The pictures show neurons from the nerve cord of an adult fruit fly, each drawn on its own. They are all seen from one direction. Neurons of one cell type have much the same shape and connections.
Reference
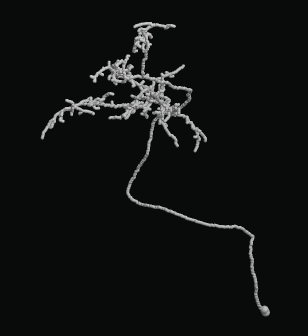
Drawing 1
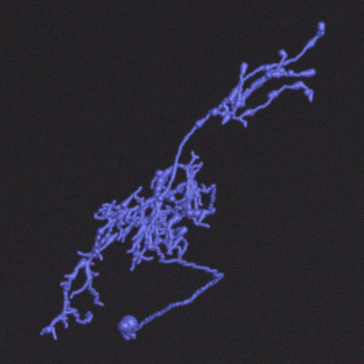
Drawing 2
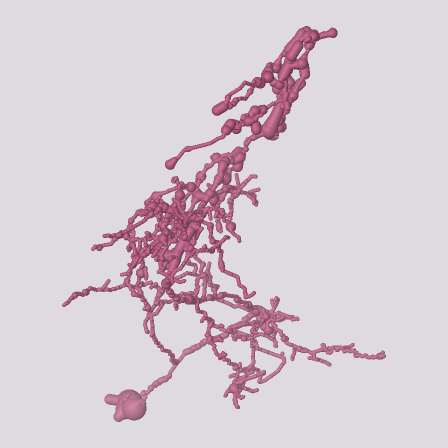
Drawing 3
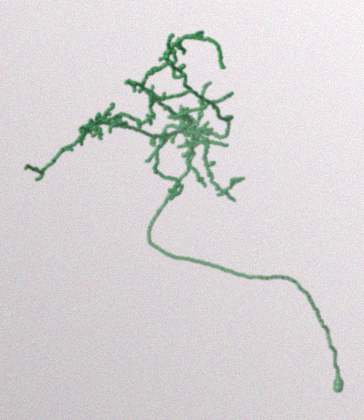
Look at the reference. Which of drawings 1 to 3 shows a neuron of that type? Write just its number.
3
